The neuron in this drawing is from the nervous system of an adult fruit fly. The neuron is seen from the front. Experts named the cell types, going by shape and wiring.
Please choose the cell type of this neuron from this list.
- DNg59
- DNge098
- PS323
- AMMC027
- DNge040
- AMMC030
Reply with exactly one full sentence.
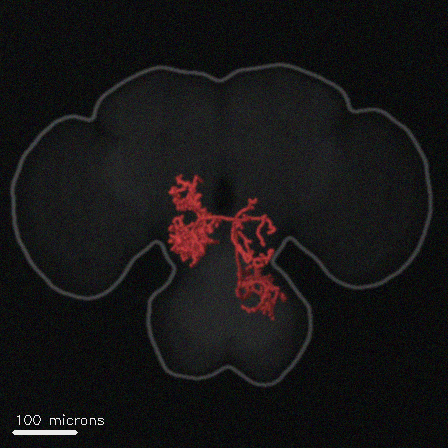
The cell type of the neuron here is DNge040.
